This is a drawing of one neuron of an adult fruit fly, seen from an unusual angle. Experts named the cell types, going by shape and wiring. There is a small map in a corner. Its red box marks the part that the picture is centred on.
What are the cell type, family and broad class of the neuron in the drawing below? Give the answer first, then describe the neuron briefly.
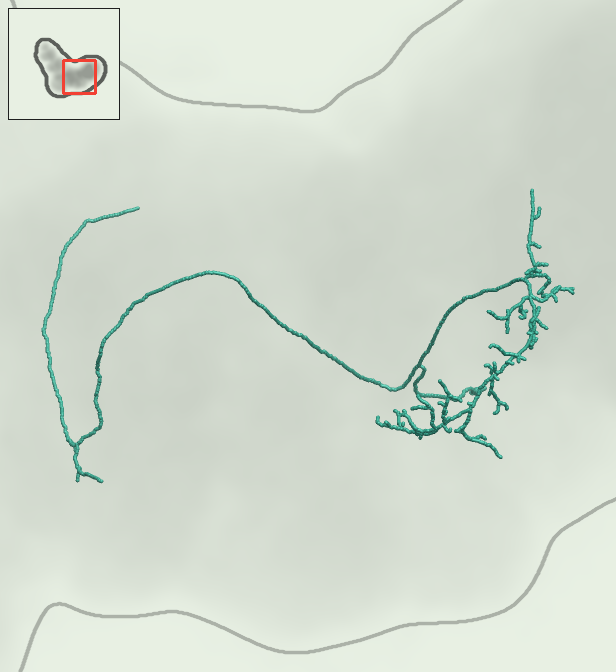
It is of cell type CB1055. The family is hemilineage WEDd2. It is a central-brain intrinsic neuron. Dozens of branch ends can be seen. As drawn here it is wider than it is tall.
